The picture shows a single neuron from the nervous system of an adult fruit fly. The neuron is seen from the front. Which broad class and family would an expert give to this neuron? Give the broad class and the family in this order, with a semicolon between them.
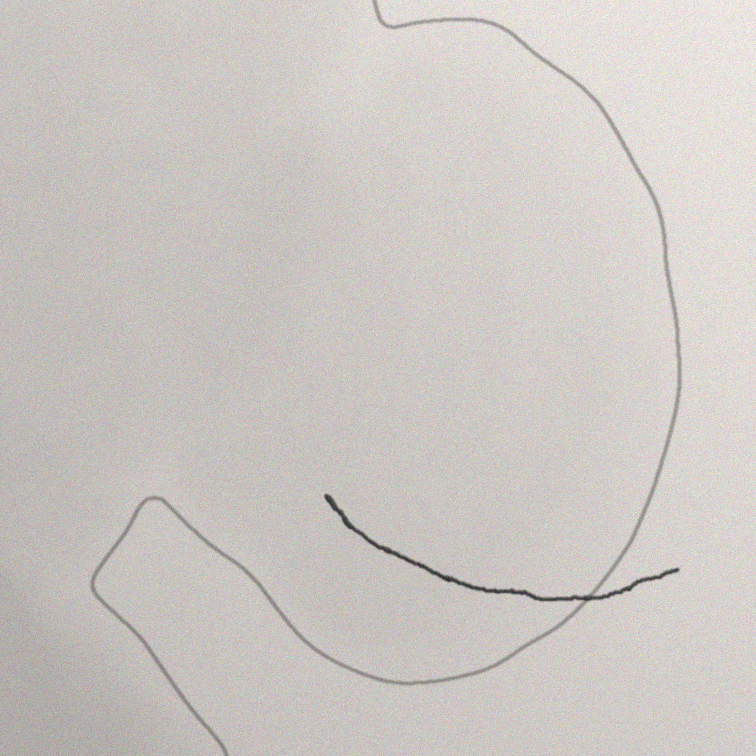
photoreceptor or other optic-lobe sensory neuron; class visual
